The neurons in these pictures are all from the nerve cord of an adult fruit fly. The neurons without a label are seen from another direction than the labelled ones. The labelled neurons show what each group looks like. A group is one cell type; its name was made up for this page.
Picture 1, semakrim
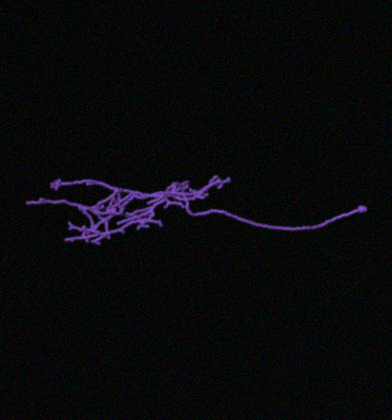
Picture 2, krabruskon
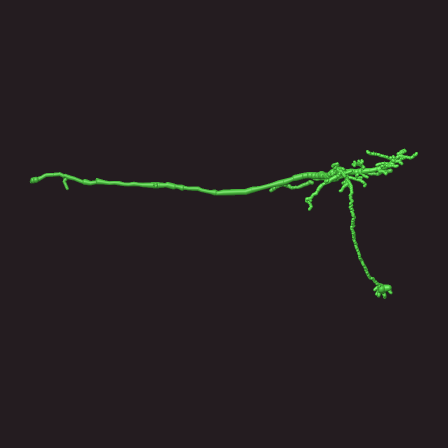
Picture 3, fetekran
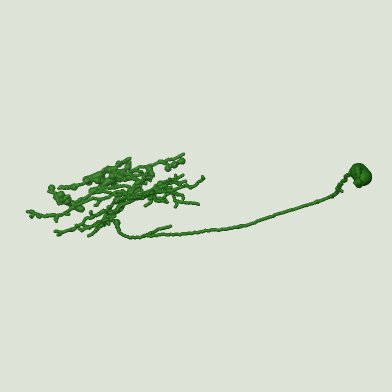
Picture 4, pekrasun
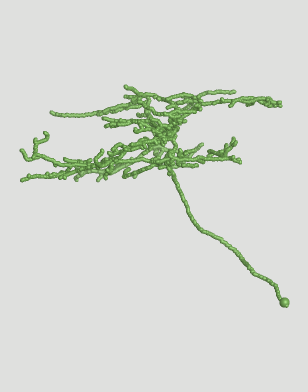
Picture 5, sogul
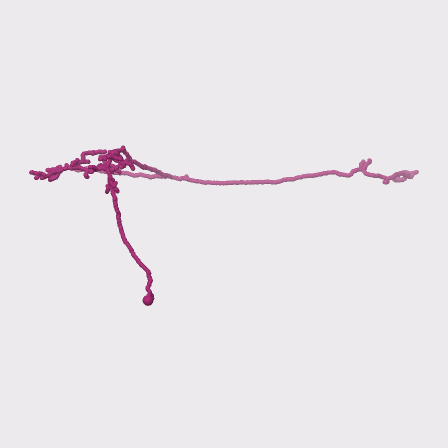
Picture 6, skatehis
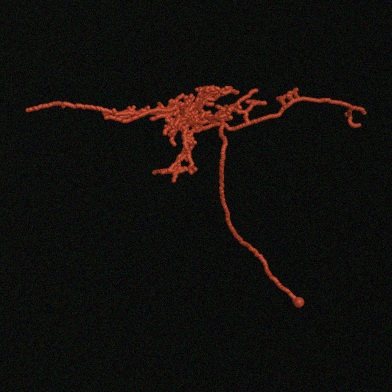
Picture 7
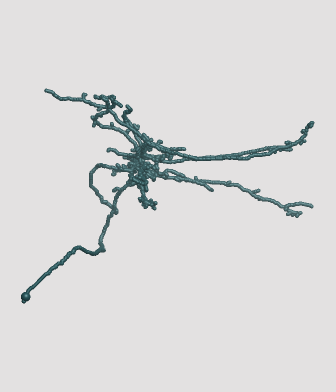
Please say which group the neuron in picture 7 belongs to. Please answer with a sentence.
It belongs to skatehis.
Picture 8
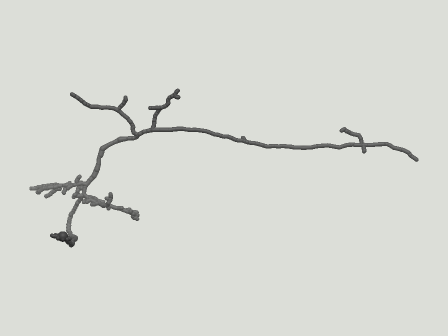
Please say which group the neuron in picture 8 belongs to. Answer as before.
It belongs to krabruskon.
